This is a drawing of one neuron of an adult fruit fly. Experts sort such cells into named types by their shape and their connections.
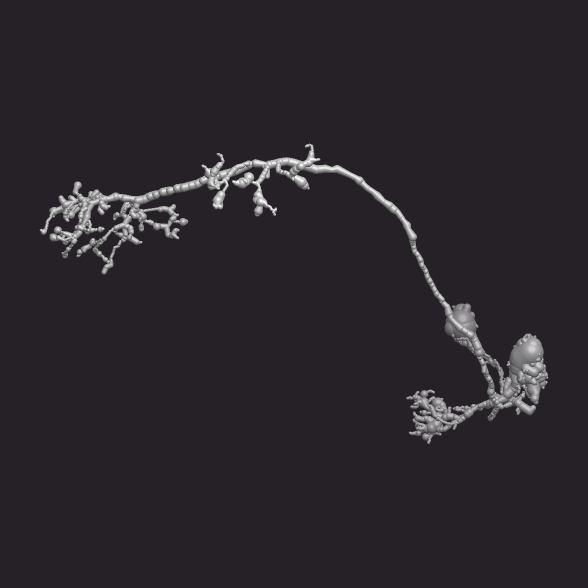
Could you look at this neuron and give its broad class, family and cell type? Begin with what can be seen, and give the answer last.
The picture shows dozens of branch ends. In this view it is wider than it is tall. Its broad class is central-brain intrinsic neuron. The name of its family is class ALPN. The cell type is DM4_adPN.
